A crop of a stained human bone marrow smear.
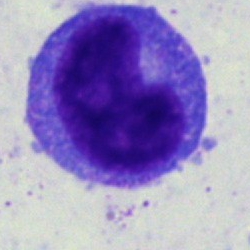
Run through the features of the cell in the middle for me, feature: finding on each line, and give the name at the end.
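Shape: nucleus deeply indented upper right, so kidney-like
Chromatin: dark purple, dense, with patchy darker areas
Cytoplasm: just fine, faint granularity, no coarse granules
Indentation: a paler cytoplasm patch sits in it
Cell: monocyte, this one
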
